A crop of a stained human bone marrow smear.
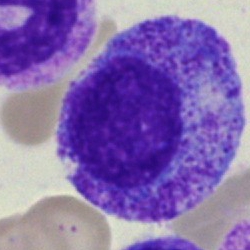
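Promyelocyte, central cell: the nucleus seems to sit off-centre, toward the left. Its chromatin stains deep purple throughout. On the right of the nucleus, the cytoplasm makes a broad crescent, and it is crowded with purple granules.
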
